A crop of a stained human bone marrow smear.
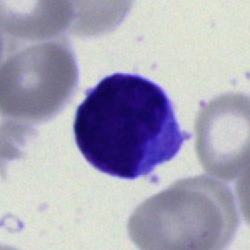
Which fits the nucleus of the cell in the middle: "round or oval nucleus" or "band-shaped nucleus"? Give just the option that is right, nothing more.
Round or oval nucleus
